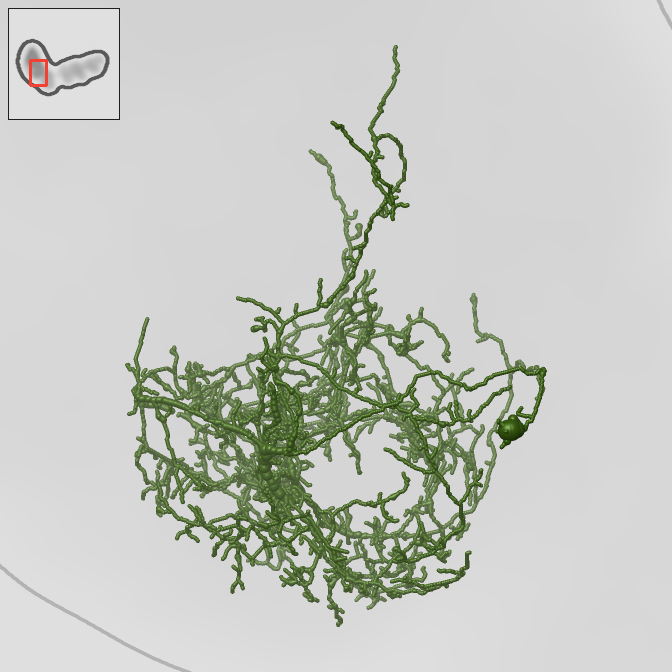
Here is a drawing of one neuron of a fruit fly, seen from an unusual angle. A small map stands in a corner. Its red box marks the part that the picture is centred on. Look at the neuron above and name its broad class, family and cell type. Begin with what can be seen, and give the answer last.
It lies in the brain. The picture shows more than a hundred branch ends. It is a central-brain intrinsic neuron. Its family is hemilineage VLPl2_medial. The cell type is AVLP437.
